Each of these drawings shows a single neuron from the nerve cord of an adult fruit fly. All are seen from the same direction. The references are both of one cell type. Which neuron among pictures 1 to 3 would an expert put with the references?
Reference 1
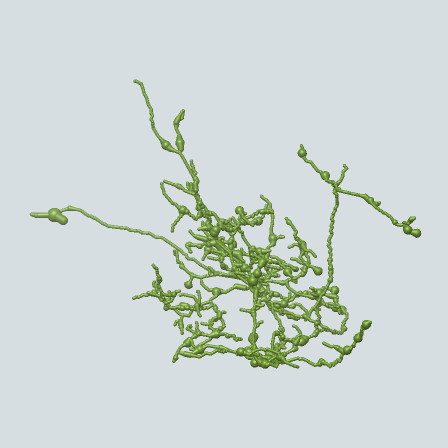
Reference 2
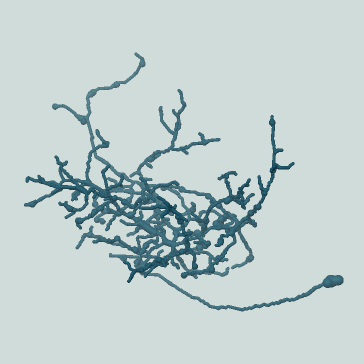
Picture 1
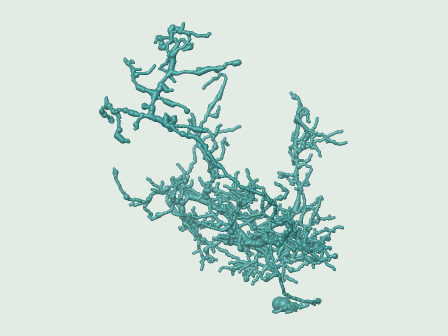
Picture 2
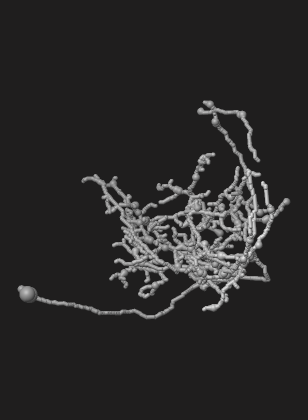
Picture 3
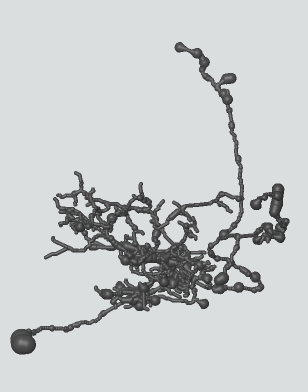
Picture 2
